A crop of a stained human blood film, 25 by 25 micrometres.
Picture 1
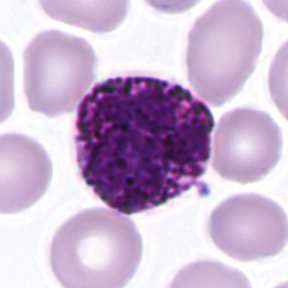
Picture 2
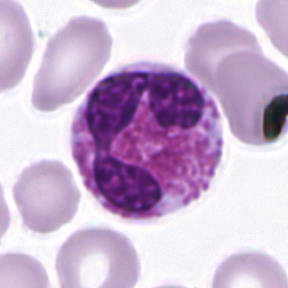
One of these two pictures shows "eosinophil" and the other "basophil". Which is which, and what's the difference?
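Basophil in picture 1; eosinophil in picture 2. Basophil: outline roughly round, edge slightly uneven and bumpy. Coarse dark purple-black granules spread over the whole cell, lying over the nucleus and hiding its outline. Tiny purple dot just outside the lower right edge of the cell. Eosinophil: outline round and smooth; about 14 micrometres across, about 2.25 times as wide as a red cell lying whole in the picture. Nuclear lobes along the left, top and bottom, leaving centre and right to cytoplasm; chromatin dark purple, coarsely clumped. Cytoplasm filled with coarse, round, evenly sized granules.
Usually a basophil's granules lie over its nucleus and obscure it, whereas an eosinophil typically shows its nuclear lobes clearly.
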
